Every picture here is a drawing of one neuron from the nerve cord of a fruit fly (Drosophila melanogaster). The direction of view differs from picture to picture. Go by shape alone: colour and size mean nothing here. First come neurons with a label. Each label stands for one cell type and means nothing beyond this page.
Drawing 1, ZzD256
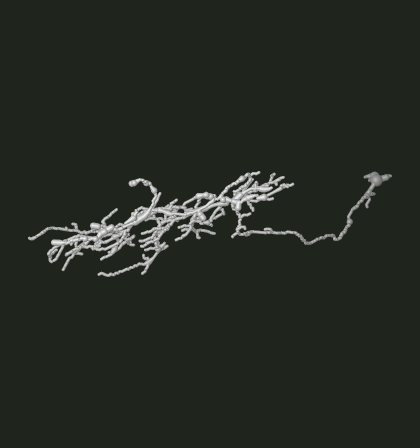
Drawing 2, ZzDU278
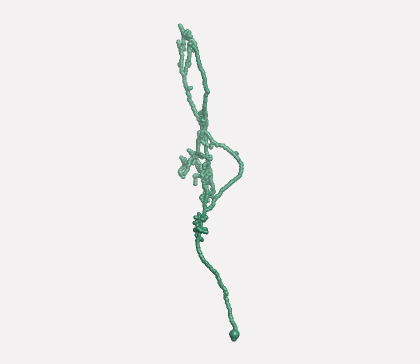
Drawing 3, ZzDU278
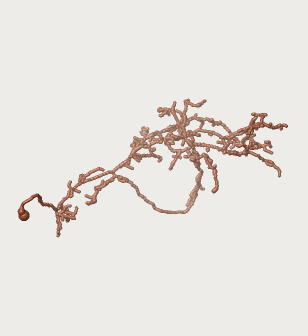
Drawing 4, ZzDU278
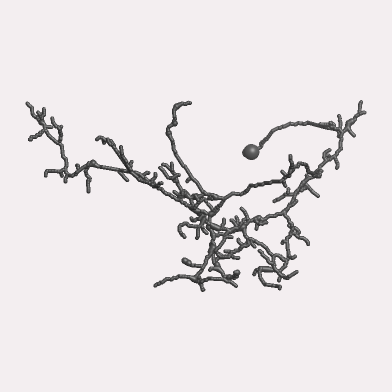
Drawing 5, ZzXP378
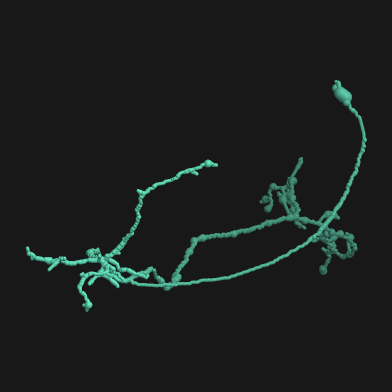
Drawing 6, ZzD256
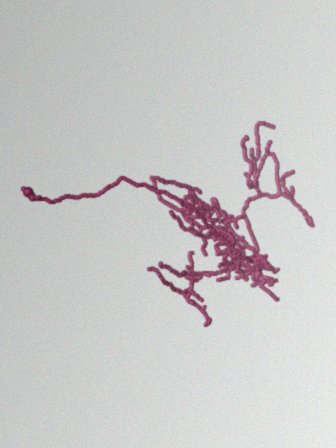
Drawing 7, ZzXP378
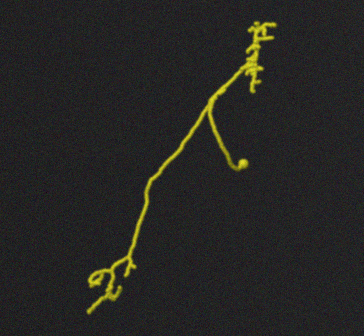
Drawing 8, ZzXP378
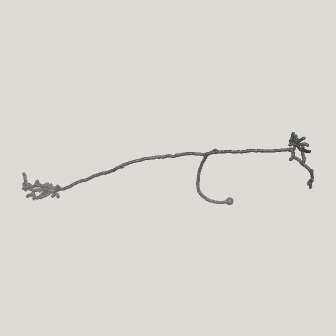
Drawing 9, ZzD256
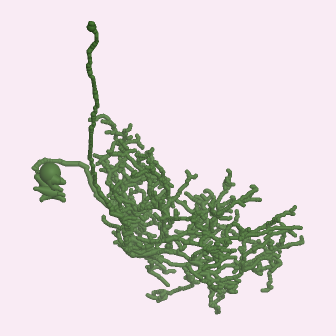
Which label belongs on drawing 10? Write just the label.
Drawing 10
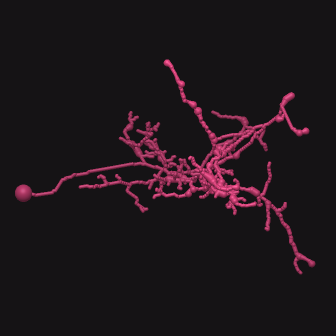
ZzDU278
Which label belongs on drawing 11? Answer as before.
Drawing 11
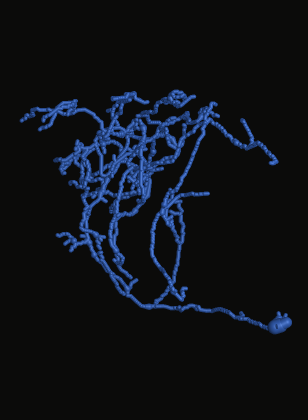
ZzD256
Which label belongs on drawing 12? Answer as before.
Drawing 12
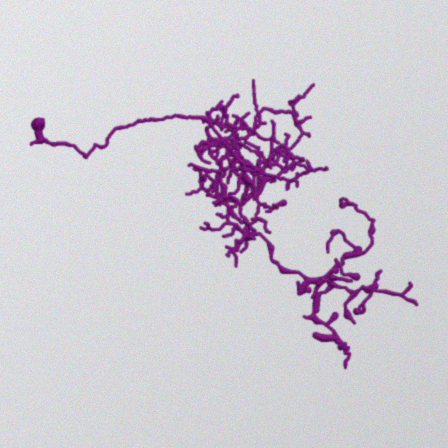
ZzD256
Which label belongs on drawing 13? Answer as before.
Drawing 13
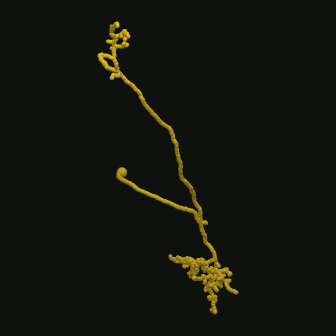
ZzXP378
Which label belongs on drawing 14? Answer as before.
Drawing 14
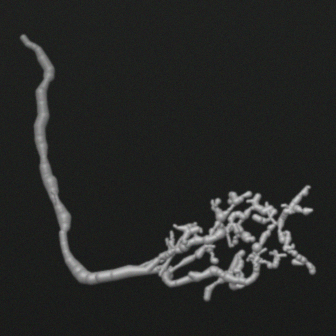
ZzD256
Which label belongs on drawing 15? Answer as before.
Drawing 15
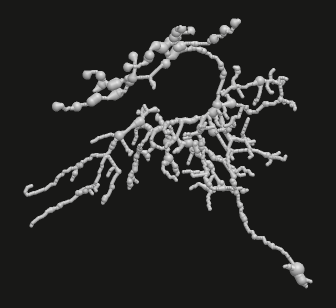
ZzD256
